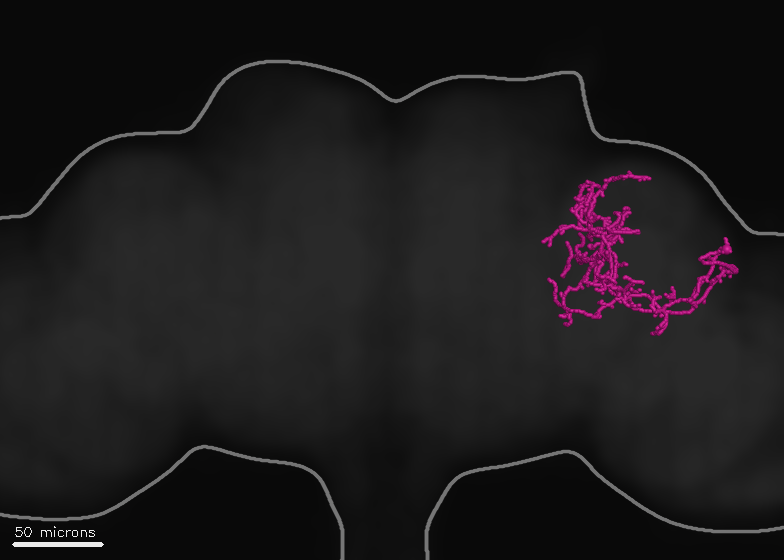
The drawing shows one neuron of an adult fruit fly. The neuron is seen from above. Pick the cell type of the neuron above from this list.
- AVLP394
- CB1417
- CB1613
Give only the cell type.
AVLP394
